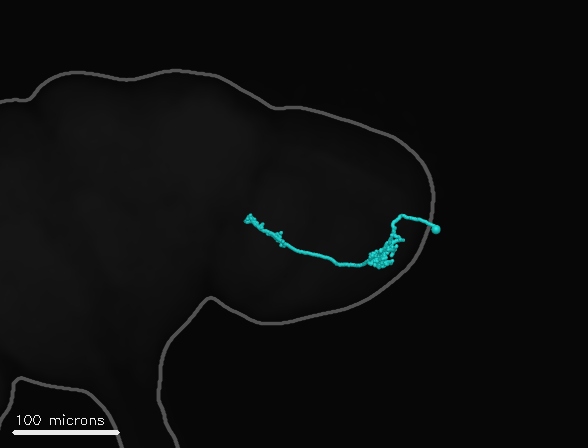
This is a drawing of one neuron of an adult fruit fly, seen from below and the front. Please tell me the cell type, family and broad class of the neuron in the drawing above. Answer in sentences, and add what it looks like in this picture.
The cell type is Tm37. The family is Tm. Its broad class is optic-lobe intrinsic neuron. It is in the brain and does not reach the nerve cord. The cell body is on the right of the picture. From left to right in the picture it spans about 190 microns.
